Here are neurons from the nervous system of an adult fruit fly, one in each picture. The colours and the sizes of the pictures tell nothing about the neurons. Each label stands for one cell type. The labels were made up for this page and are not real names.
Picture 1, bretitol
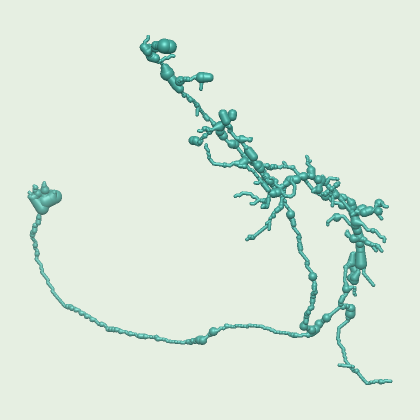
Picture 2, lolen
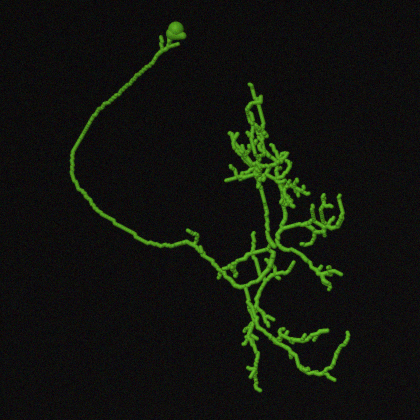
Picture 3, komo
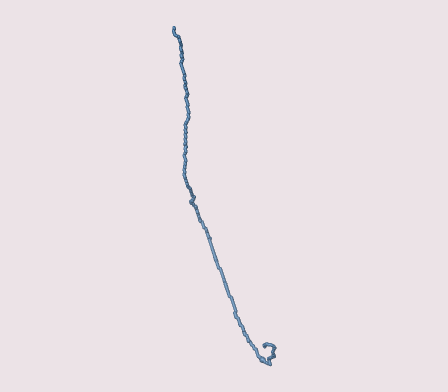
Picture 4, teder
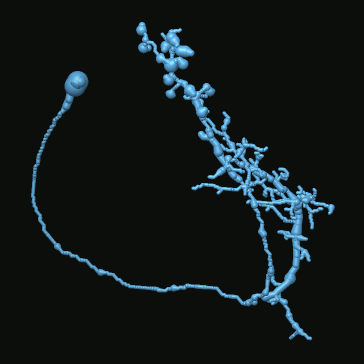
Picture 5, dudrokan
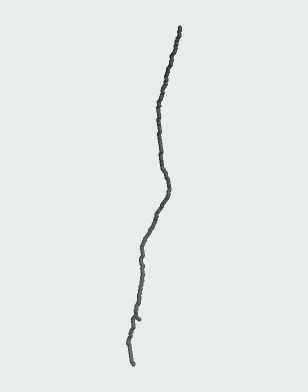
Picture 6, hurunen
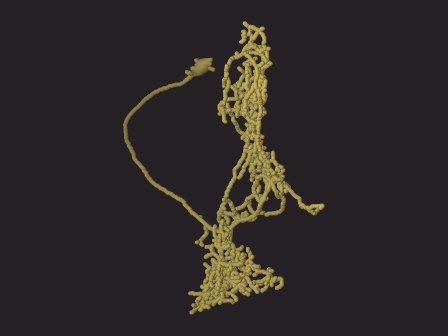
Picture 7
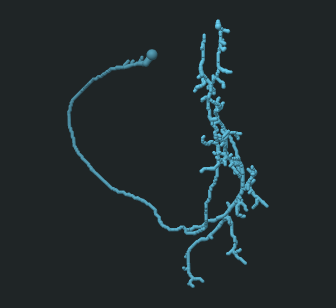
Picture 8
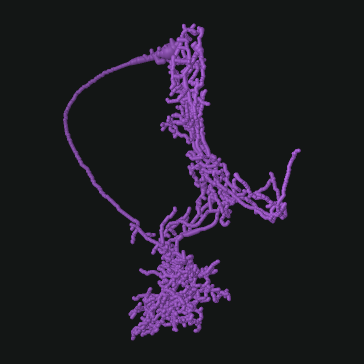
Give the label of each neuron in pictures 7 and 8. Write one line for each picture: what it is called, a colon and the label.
7: bretitol
8: hurunen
